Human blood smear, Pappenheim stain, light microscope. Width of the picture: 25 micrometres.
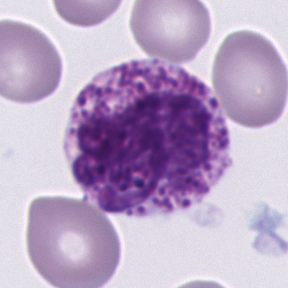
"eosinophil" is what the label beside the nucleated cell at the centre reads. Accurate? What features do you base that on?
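What settles it is the granules: they are dark purple, and they lie over the nucleus as well as the cytoplasm, so that the outline of the nucleus is largely obscured.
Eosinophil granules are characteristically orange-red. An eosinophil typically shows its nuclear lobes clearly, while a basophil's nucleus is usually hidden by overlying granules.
So eosinophil does not fit; the cell is a basophil. The granules are also coarse and vary in size, which speaks against eosinophil.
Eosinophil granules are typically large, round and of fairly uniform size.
Between the granules, pale pinkish-lilac cytoplasm can be seen.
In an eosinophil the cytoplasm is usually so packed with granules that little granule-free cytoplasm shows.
The cell is about 14 micrometres across.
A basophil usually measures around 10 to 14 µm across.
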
